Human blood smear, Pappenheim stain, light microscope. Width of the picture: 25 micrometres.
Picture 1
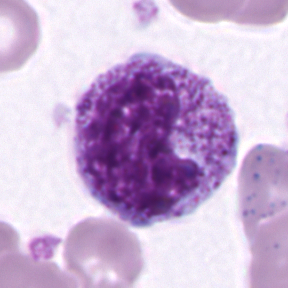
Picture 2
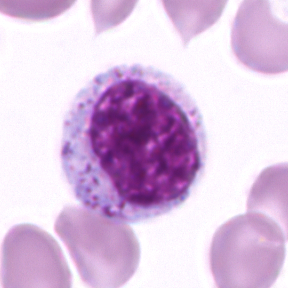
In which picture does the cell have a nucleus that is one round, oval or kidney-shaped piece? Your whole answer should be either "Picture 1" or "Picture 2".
Picture 2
